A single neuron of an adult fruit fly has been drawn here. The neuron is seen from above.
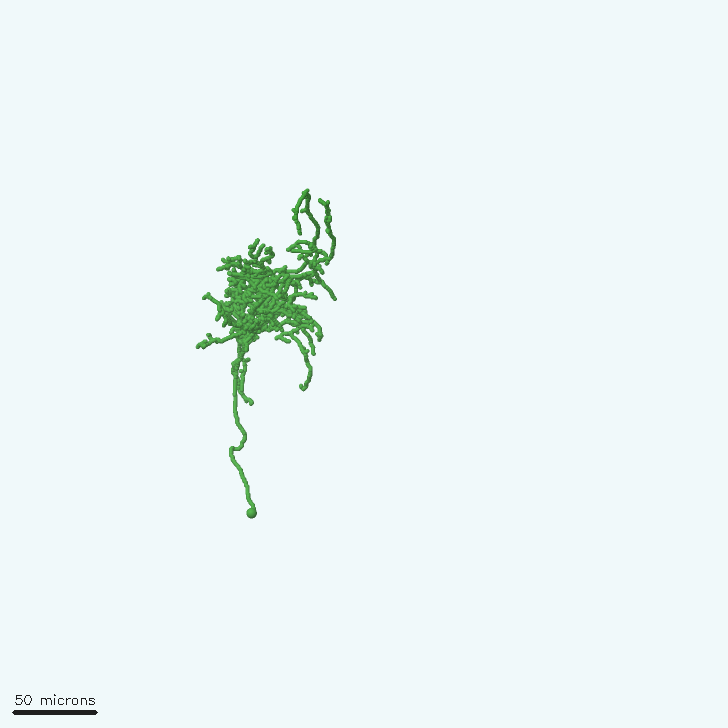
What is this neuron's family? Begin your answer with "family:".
family: hemilineage DM5_ventral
